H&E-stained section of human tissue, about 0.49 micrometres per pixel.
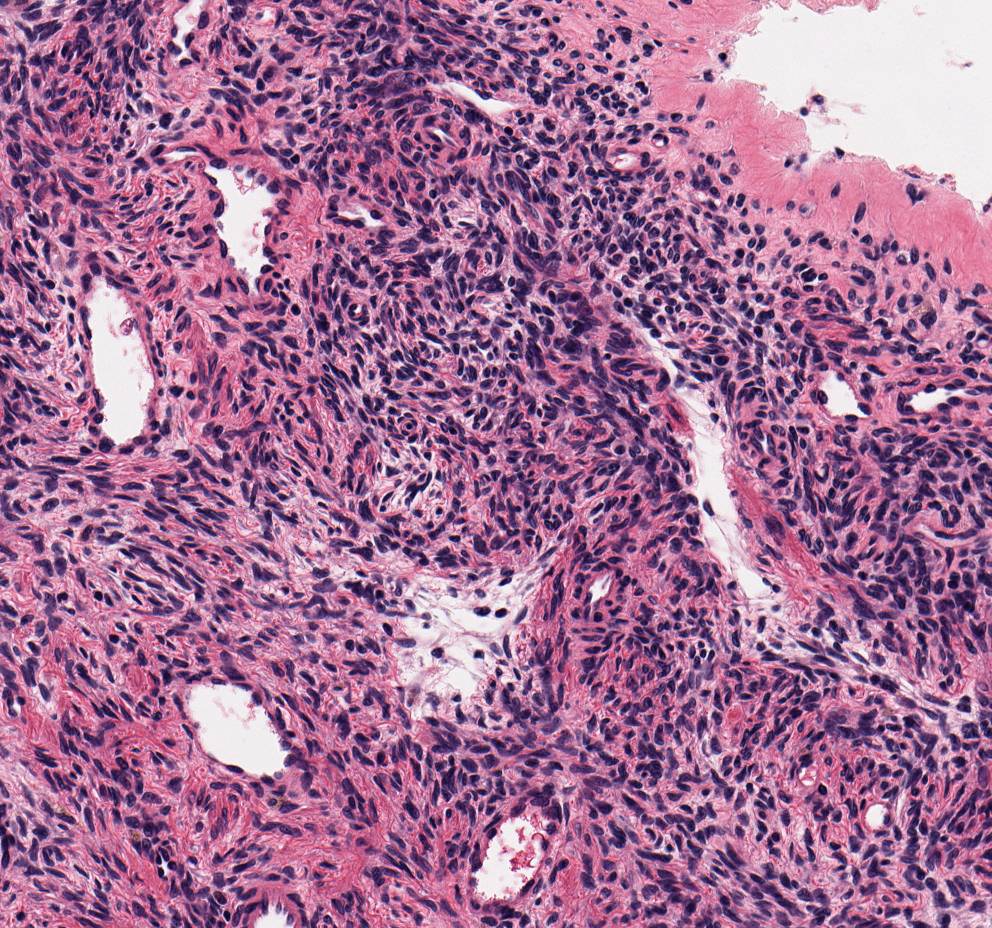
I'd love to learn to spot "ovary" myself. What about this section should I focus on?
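For ovary, what fits is the dense packing of spindle cells, running in short intersecting fascicles and swirls across the field.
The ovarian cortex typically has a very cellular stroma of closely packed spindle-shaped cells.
Wisps of pink collagen run between them, clearest in the left half, and several thin-walled vessels with open, empty lumina sit scattered through this cellular tissue. The odd one out is the band at the upper right: acellular, homogeneous pink material bordering empty space.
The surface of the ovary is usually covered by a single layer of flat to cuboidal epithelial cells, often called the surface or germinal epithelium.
A band with no cells in it is not that layer.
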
